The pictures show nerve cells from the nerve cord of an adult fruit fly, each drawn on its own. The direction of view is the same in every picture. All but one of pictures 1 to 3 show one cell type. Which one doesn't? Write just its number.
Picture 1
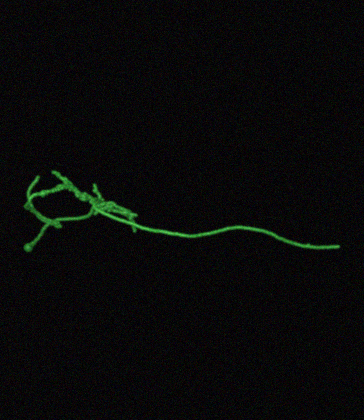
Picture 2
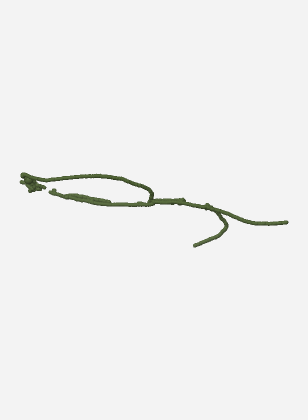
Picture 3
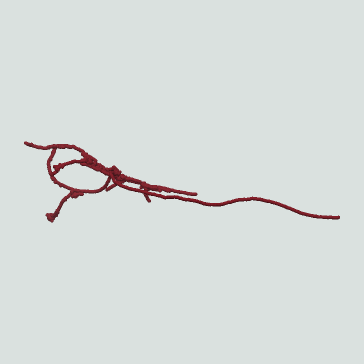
2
